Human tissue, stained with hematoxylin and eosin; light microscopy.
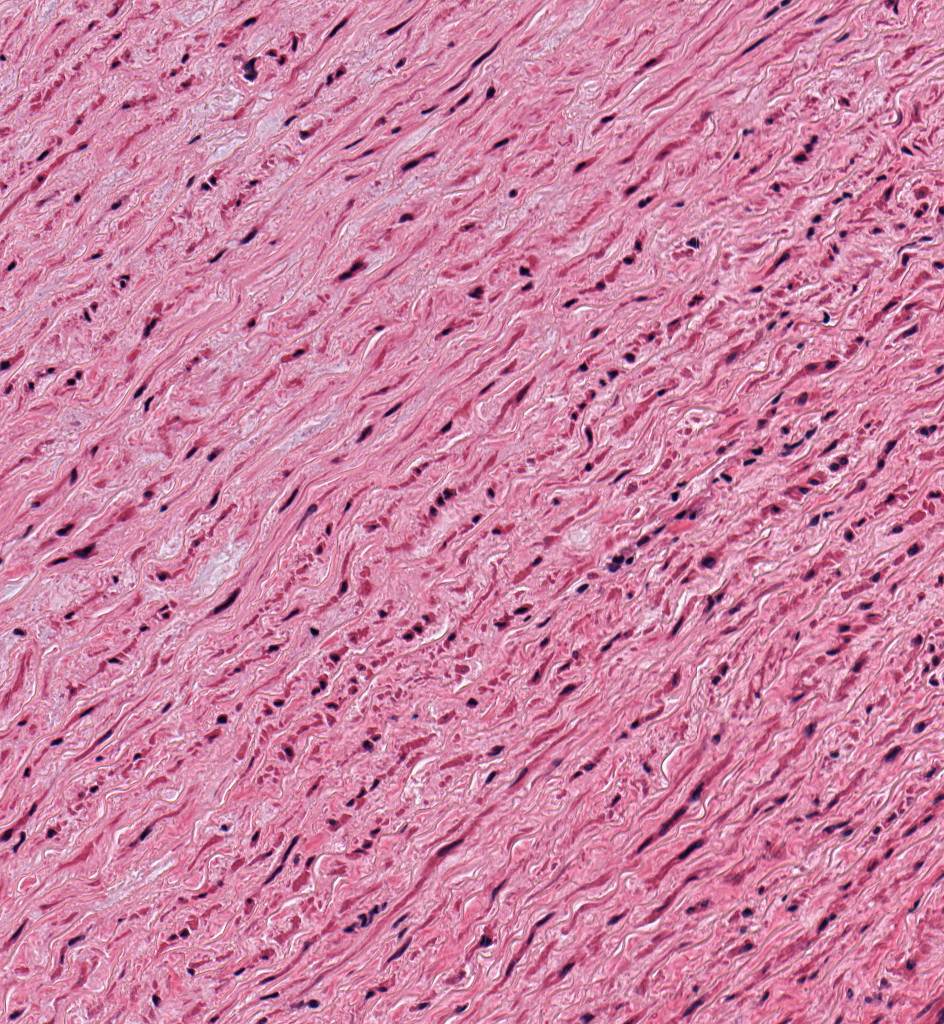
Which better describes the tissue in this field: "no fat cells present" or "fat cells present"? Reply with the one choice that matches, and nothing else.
No fat cells present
